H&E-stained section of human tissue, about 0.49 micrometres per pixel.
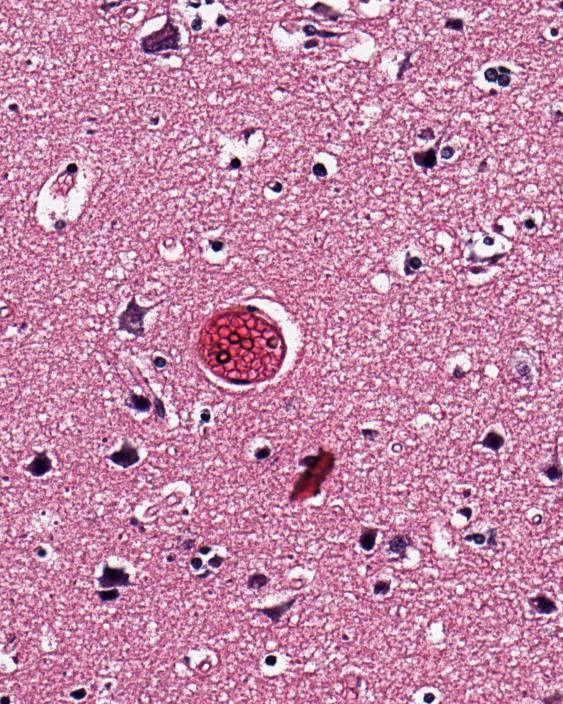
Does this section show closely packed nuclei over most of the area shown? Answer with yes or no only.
No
